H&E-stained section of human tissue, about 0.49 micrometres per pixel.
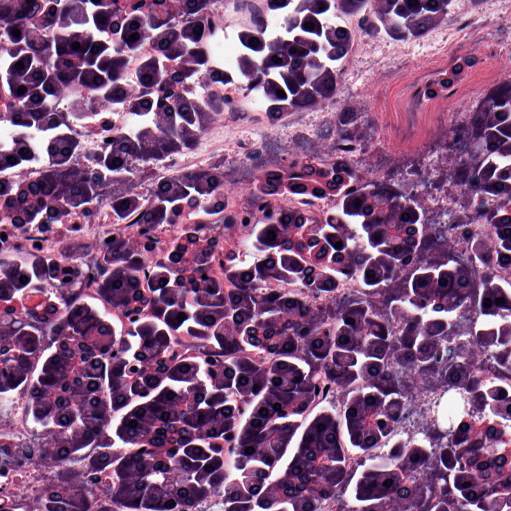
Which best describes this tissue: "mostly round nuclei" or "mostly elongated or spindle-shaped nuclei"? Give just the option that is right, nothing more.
Mostly round nuclei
